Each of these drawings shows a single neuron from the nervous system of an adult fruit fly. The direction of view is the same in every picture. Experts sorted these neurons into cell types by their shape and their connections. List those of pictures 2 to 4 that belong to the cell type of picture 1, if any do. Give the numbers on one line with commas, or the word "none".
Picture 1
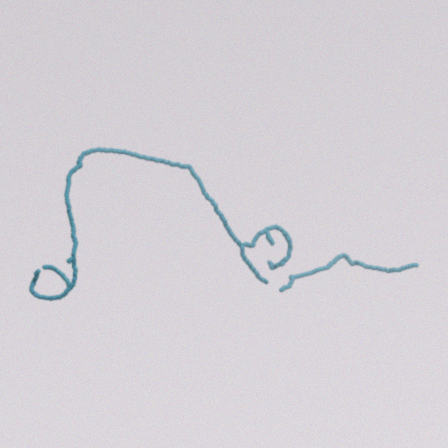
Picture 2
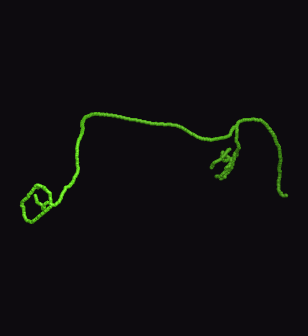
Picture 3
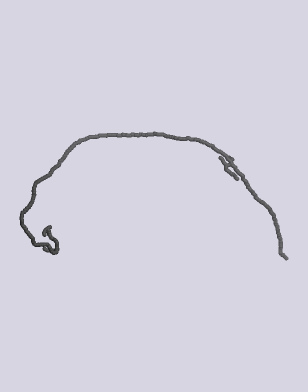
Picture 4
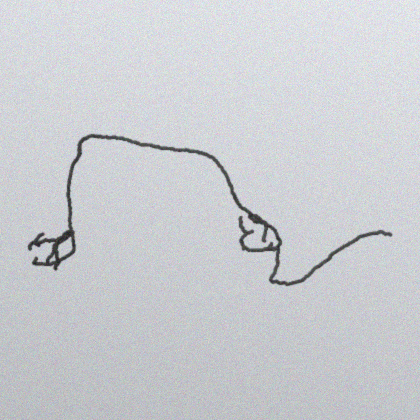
4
